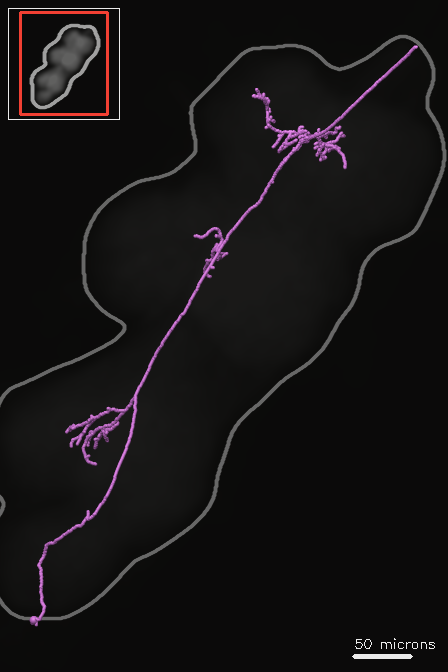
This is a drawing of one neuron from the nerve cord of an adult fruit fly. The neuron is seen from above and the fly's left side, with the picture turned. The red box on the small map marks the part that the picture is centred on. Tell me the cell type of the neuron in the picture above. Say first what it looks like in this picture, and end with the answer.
By the scale bar it is about 500 microns tall in this view. In this view it is taller than it is wide. This is an ascending neuron. The cell type is ANXXX296.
